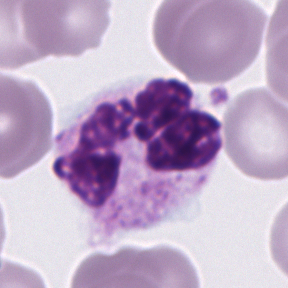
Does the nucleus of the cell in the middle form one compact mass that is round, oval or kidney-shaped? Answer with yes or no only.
No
